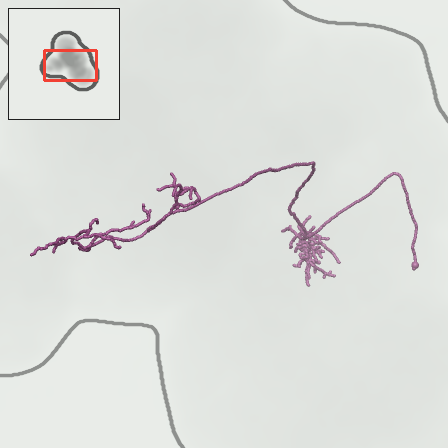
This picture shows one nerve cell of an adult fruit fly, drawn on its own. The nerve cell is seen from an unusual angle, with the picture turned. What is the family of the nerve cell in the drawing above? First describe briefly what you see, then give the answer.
Its cell body lies on the right of the picture. In this view it is more than twice as wide as it is tall. This is a descending neuron. The family is hemilineage LB12.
